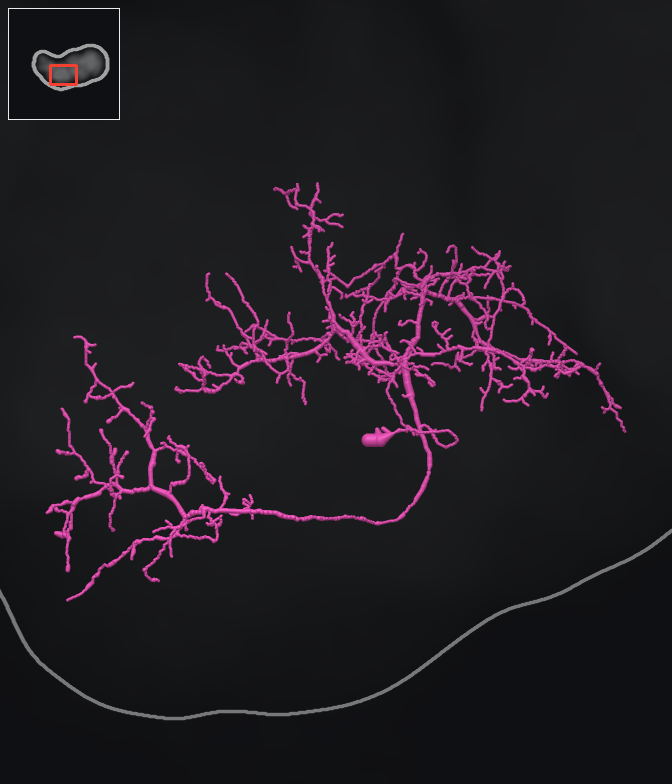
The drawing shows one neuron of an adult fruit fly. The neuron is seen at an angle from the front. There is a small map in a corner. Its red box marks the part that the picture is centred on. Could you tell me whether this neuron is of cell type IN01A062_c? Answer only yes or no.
no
